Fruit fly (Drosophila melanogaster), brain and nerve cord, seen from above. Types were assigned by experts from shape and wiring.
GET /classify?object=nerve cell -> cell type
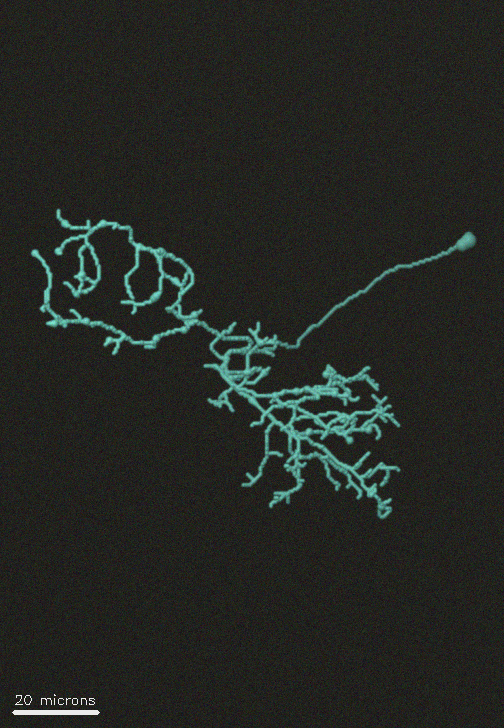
CB2053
